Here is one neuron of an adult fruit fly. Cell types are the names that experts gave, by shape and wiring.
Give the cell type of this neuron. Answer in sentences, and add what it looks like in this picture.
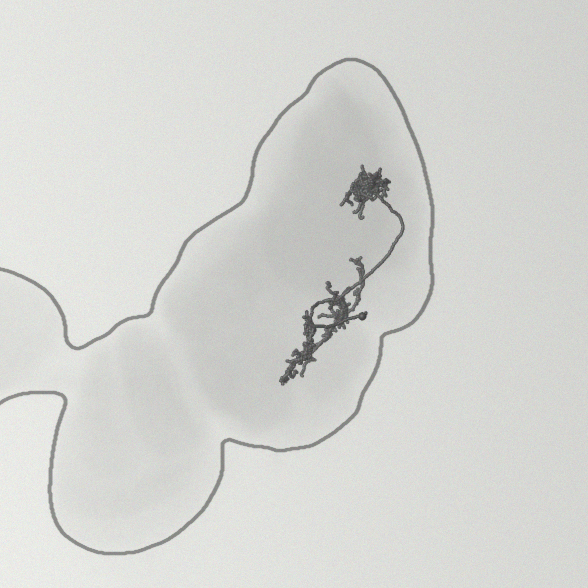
The cell type is mAL_m1. It is a central-brain intrinsic neuron. The cell body is in the middle of the picture. In this view it is taller than it is wide.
